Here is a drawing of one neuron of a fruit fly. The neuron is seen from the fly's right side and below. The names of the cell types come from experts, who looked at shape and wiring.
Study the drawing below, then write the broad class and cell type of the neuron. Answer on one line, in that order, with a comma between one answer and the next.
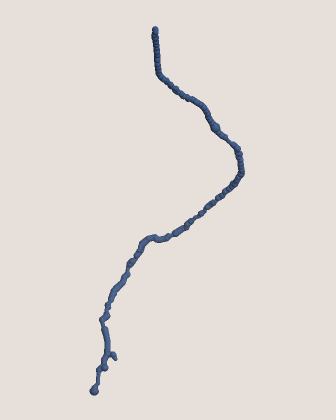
photoreceptor or other optic-lobe sensory neuron, HBeyelet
